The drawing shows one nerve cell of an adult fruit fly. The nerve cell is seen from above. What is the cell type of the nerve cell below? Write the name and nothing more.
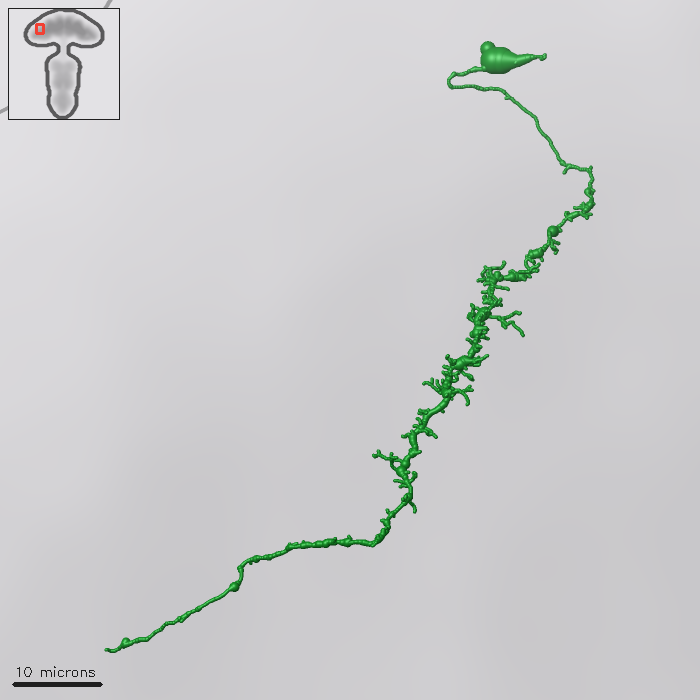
Dm3b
